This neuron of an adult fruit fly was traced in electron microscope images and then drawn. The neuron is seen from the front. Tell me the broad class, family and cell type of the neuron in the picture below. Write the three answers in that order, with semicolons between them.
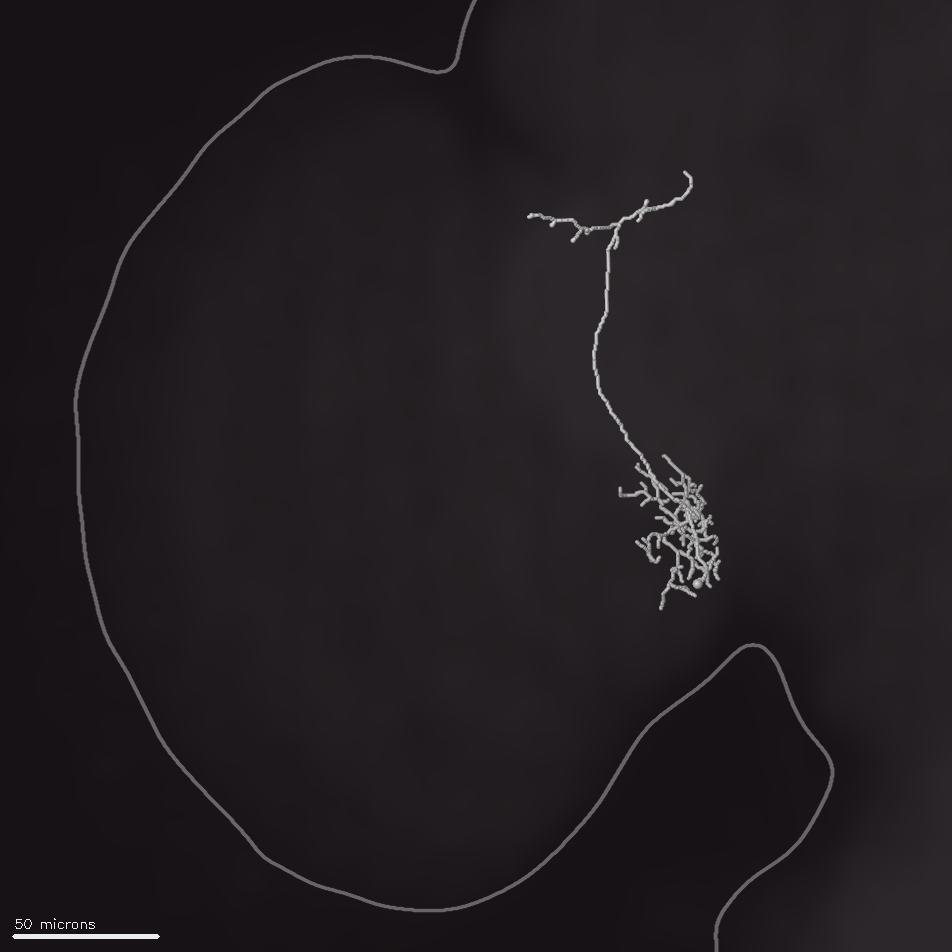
visual projection neuron; LC; LC25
